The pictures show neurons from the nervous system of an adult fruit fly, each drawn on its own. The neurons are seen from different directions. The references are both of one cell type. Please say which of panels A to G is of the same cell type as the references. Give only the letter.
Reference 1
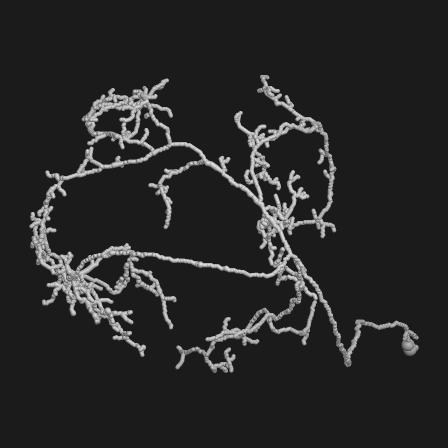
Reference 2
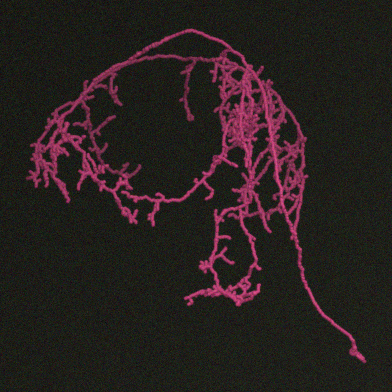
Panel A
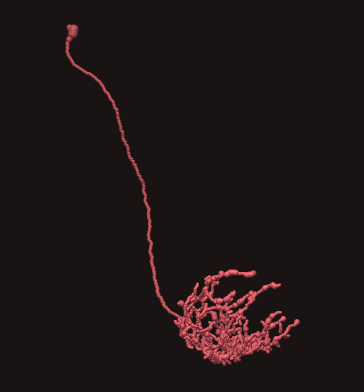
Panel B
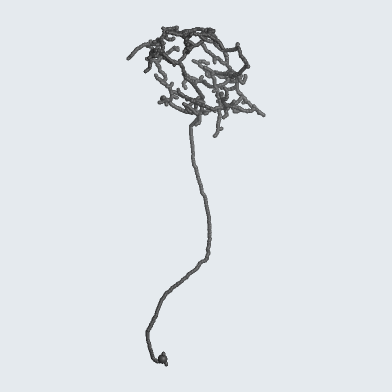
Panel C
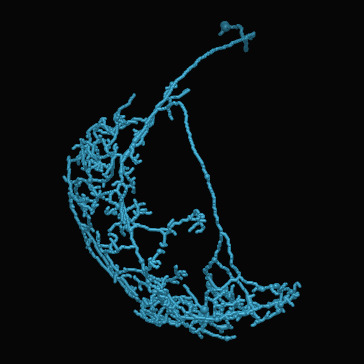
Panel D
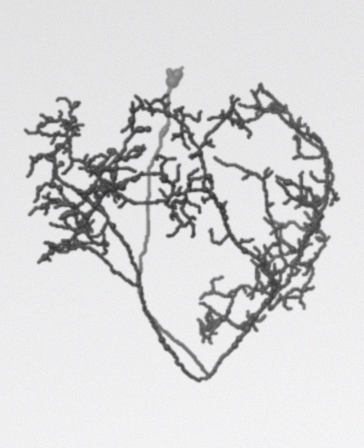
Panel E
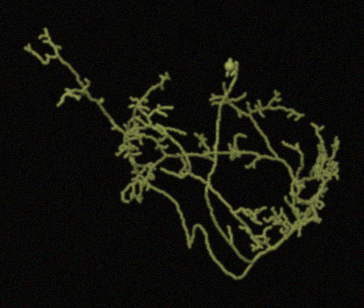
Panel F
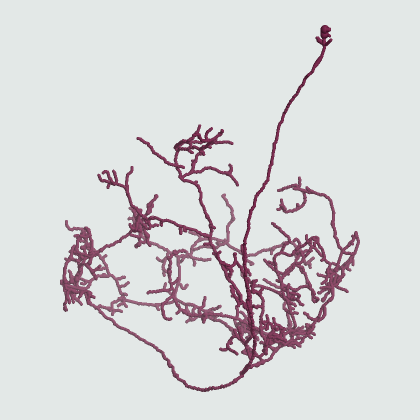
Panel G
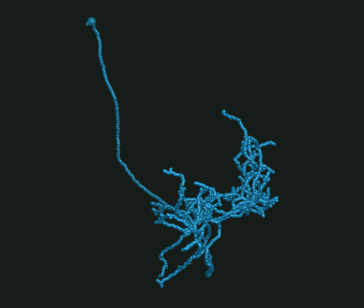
F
